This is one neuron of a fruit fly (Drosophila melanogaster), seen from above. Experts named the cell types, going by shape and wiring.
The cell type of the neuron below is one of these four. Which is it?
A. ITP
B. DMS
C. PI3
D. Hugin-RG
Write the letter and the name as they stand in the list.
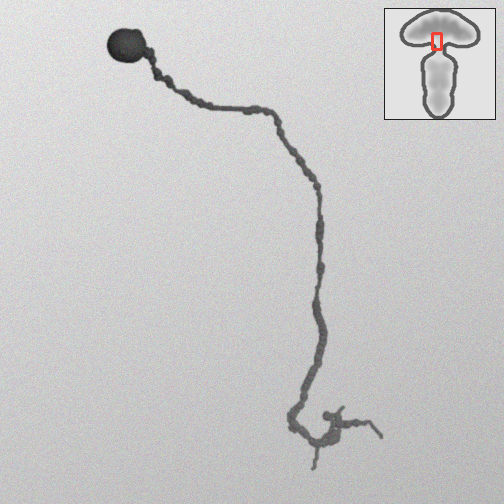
A. ITP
